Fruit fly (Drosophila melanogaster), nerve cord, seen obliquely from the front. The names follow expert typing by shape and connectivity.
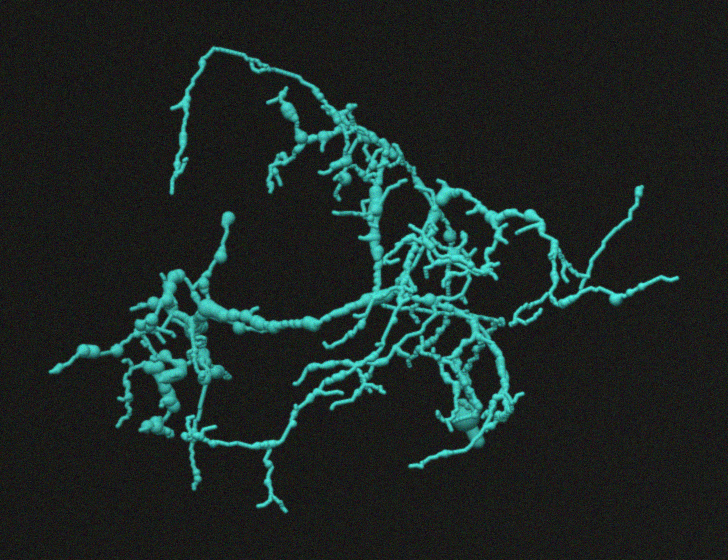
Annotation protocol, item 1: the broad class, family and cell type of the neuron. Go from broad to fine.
nerve-cord intrinsic neuron; hemilineage 21A; IN21A040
